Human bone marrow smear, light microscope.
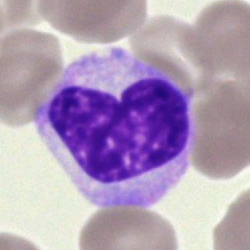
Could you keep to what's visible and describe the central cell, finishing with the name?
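The nucleus bears a deep notch in its top edge, which gives it a heart-like shape. It occupies most of the cell, leaving a moderate rim of pale lilac cytoplasm. Its dark purple chromatin is broken up by many small pale spots. This cell is a metamyelocyte.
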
